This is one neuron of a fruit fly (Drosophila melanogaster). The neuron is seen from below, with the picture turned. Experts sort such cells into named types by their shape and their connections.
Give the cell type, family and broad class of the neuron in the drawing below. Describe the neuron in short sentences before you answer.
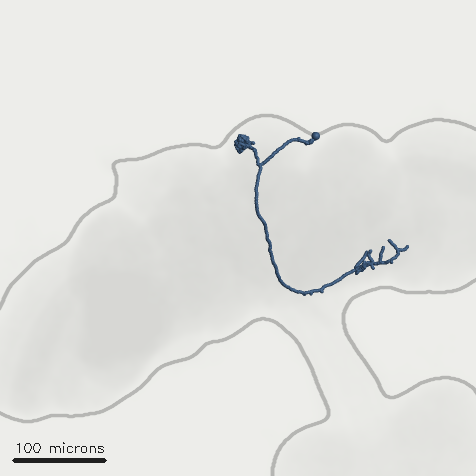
By the scale bar it is about 190 microns wide in this view. As drawn here it is about as wide as it is tall. Its cell type is DA2_lPN. Its family is hemilineage ALl1_ventral. This is a central-brain intrinsic neuron.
